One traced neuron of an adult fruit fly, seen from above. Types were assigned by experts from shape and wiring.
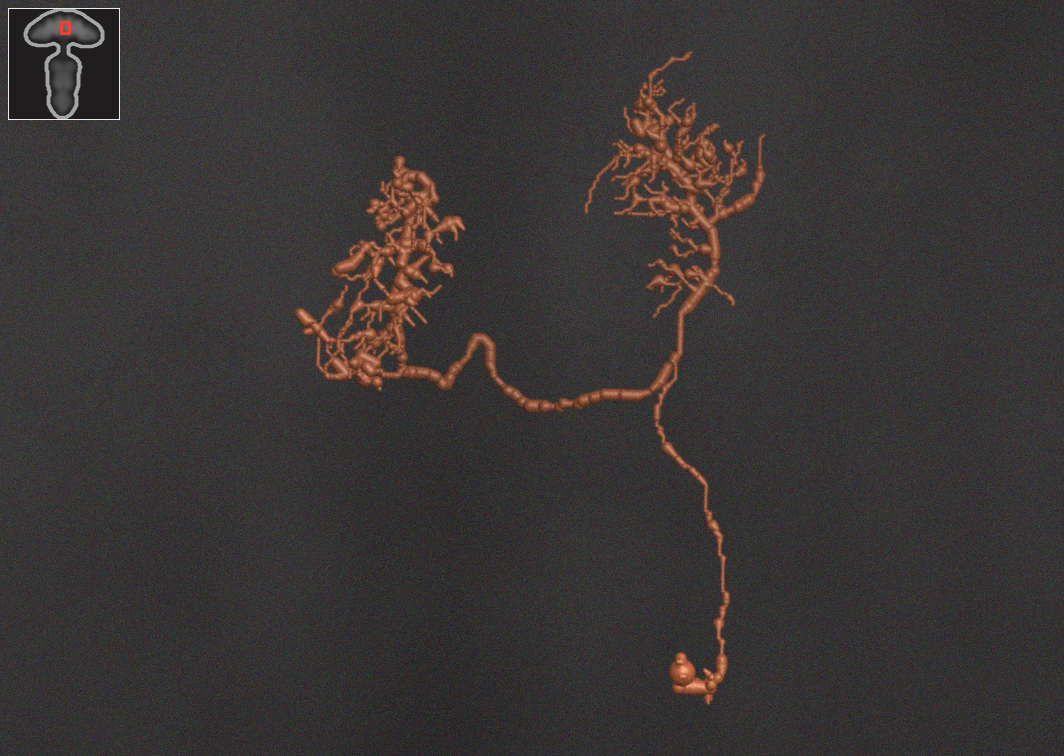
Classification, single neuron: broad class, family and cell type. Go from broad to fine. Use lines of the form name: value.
broad class: central-brain intrinsic neuron
family: class CX
cell type: hDeltaB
